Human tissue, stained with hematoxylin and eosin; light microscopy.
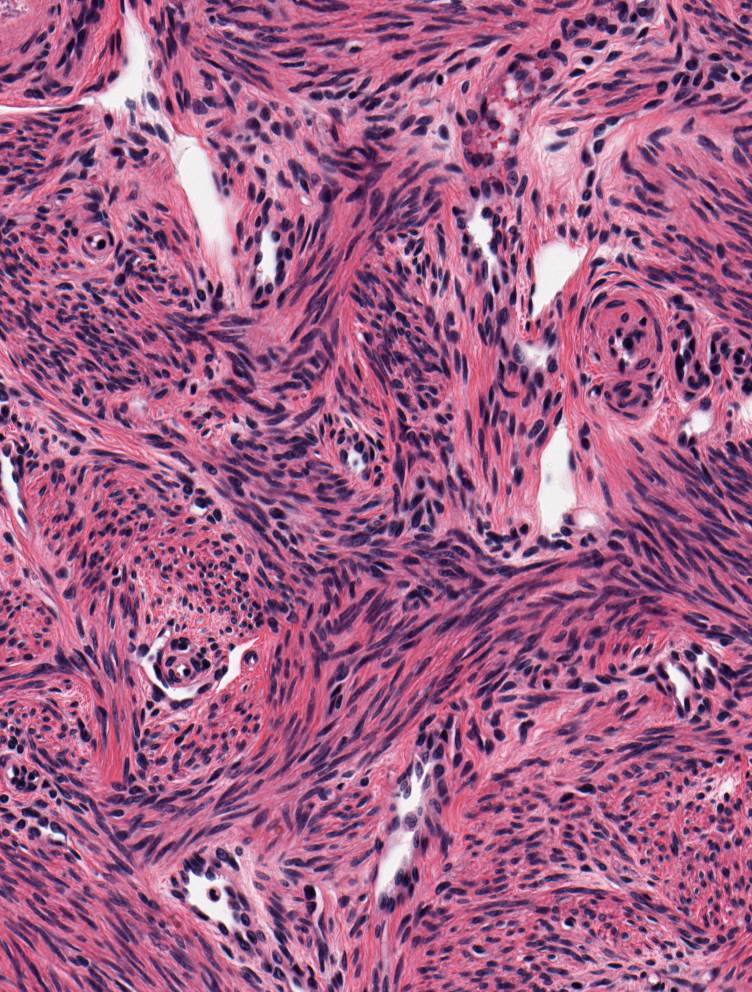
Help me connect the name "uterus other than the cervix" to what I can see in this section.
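This is uterus other than the cervix.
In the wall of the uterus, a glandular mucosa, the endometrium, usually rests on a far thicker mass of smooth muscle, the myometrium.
Notice that spindle cells fill the whole field in fascicles that interlace and sweep in many directions. Their nuclei are mostly elongated, dark and crowded, lying along the fascicles, and their pink, fibrillar cytoplasm has indistinct borders. Look too for several small concentric whorls of flattened cells, for example upper left, right of upper half, lower left.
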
